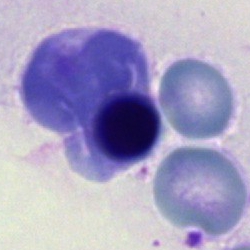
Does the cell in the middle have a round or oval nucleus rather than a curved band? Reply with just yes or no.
Yes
